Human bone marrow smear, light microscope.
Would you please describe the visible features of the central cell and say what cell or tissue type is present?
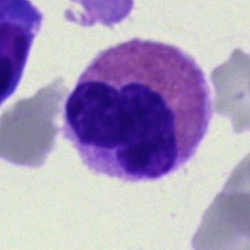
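Wide band of cytoplasm at upper right; nucleus toward lower left. Chromatin dense, dark purple. Cytoplasm plentiful, pinkish-lilac, filled with fine, evenly spread granules. This is an eosinophil.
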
